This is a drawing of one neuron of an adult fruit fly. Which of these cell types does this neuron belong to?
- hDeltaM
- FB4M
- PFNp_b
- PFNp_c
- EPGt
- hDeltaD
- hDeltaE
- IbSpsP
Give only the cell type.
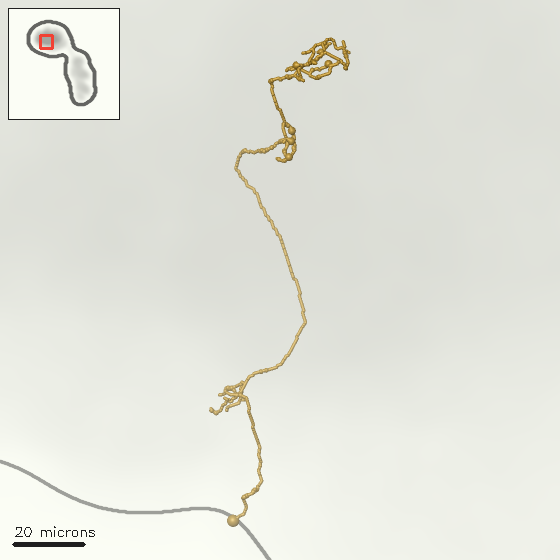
PFNp_b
